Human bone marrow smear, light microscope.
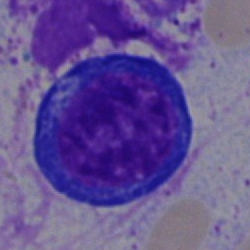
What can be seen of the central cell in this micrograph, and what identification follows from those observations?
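Cytoplasm surrounds the nucleus on every side, the nucleus lying near the centre. This cytoplasm forms a band clearly narrower than the nucleus; it shows no granules and contains no vacuoles. The cell is a proerythroblast.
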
